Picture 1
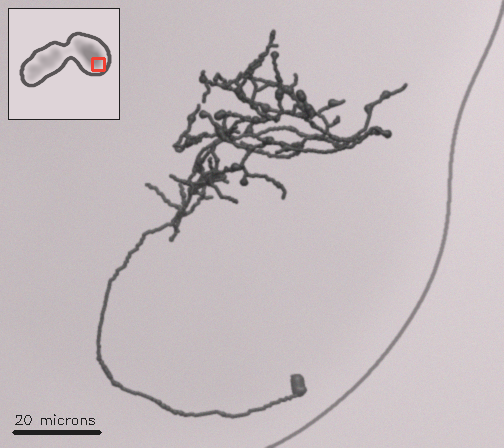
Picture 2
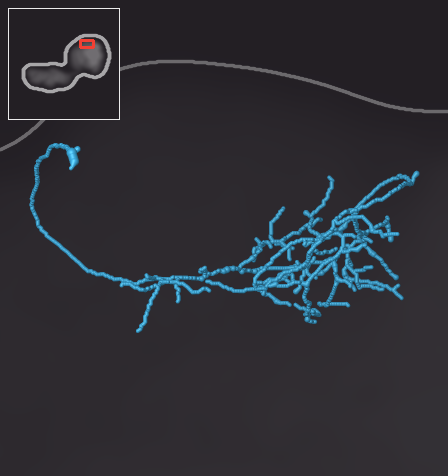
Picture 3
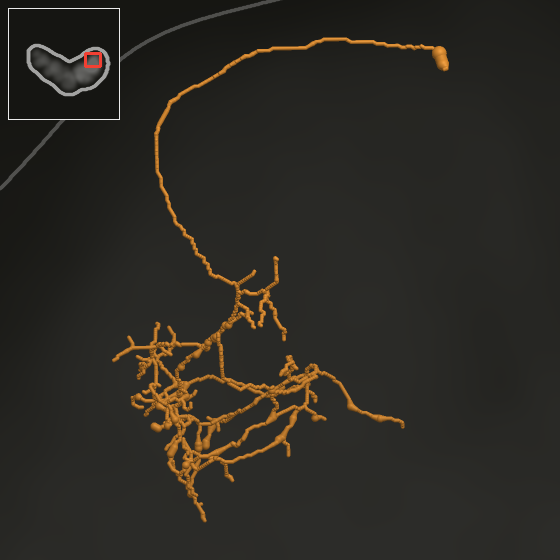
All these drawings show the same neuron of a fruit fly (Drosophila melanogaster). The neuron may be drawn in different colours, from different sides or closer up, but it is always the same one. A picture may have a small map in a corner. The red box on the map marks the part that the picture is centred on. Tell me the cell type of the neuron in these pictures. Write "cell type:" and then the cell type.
cell type: CB1220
